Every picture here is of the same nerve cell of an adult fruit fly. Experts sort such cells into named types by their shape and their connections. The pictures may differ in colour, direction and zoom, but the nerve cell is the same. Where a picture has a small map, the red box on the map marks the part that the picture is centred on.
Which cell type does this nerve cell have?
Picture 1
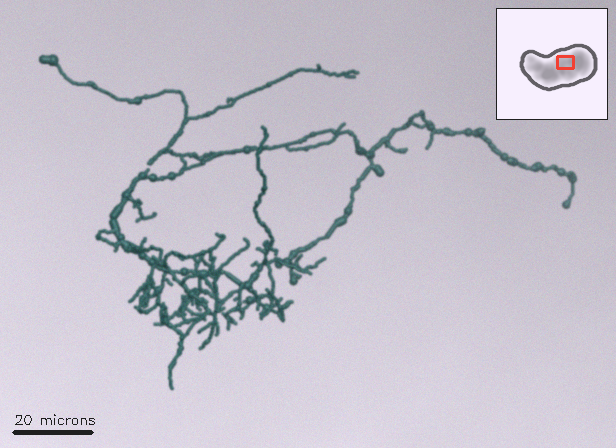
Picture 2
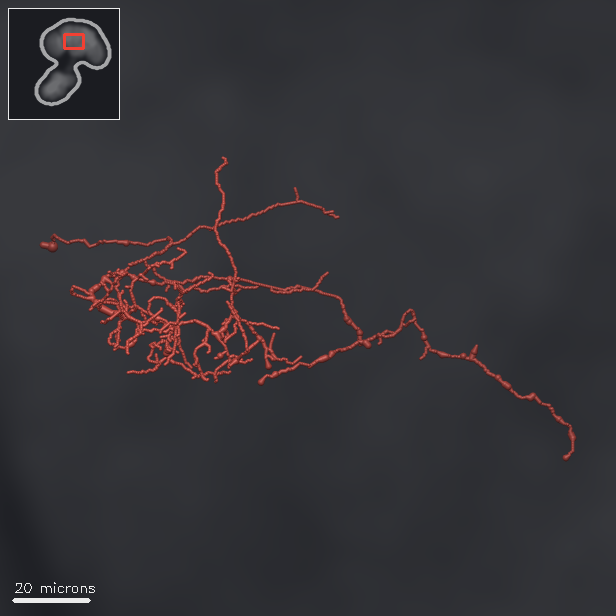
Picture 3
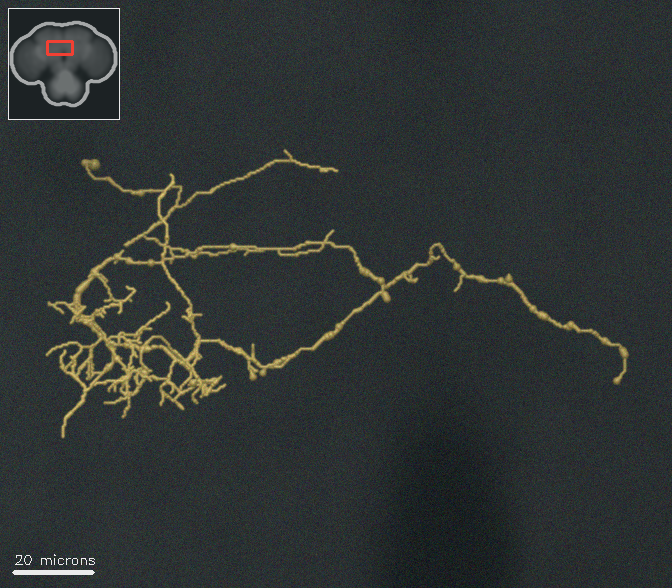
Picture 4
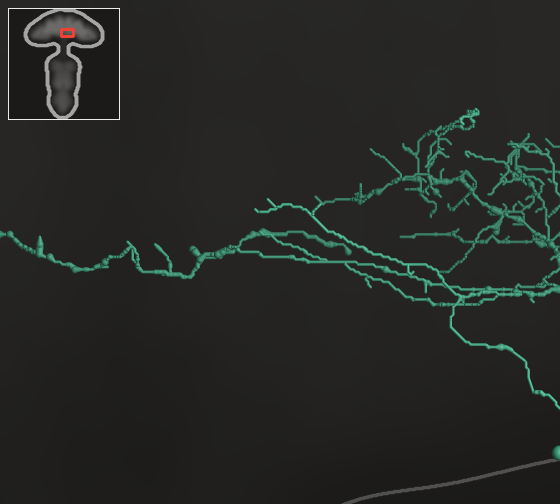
PLP241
